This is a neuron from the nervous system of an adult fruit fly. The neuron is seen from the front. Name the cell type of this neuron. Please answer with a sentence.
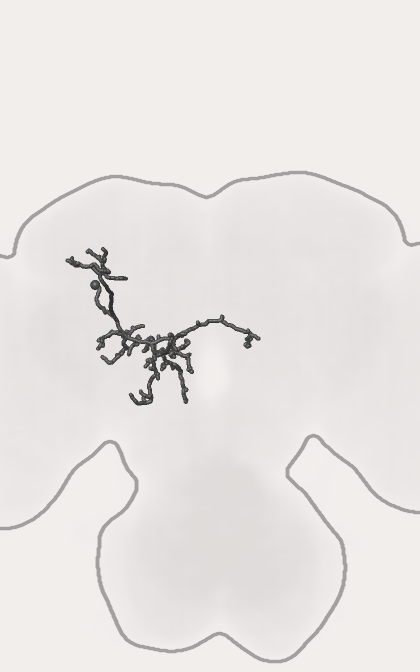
The cell type is AOTU051.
